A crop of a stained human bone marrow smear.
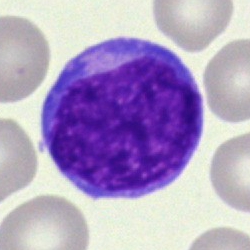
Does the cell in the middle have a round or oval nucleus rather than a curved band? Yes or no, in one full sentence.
Yes, the nucleus of this cell is one compact round or oval mass.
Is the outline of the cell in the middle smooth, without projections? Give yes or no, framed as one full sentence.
Yes, neither ragged parts nor projections, blebs or tags mark the edge of the cell.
